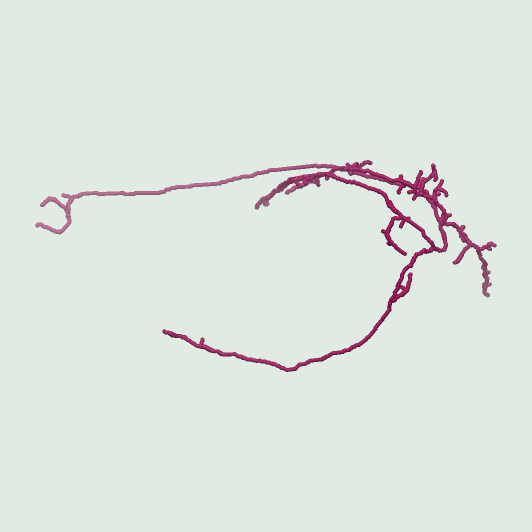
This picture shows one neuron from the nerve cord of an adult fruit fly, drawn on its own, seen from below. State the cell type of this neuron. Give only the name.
SNxx29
